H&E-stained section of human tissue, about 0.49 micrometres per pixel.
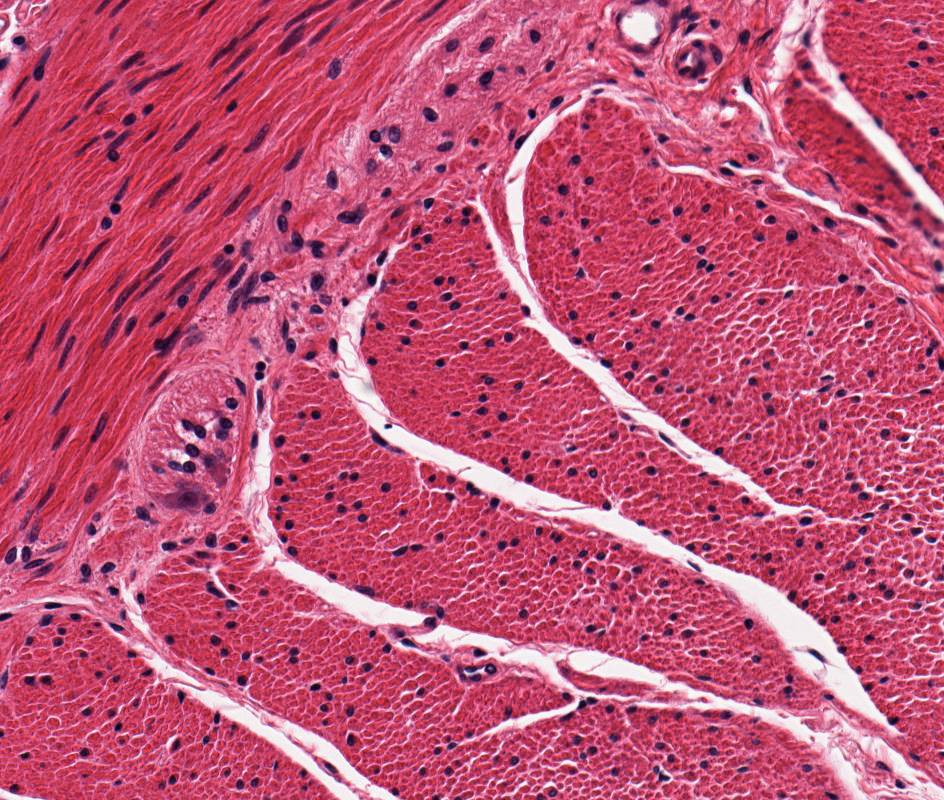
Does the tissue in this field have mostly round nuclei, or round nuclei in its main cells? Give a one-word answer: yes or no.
Yes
